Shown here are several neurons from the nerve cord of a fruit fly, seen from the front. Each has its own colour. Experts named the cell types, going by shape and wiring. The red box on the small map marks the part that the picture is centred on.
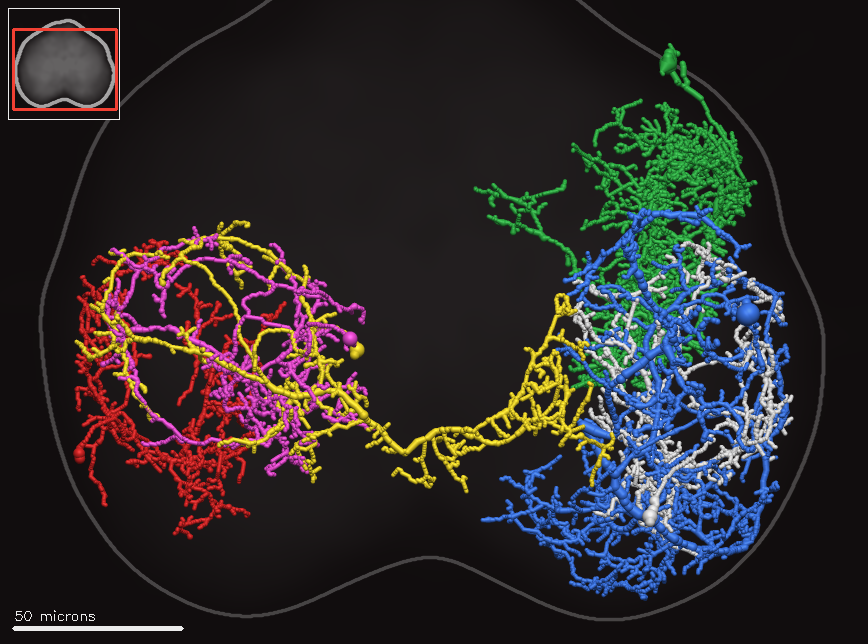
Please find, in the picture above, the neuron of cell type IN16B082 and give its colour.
white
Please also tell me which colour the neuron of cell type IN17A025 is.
green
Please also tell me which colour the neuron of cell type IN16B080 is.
magenta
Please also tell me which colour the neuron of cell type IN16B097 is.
red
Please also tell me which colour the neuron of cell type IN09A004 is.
blue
